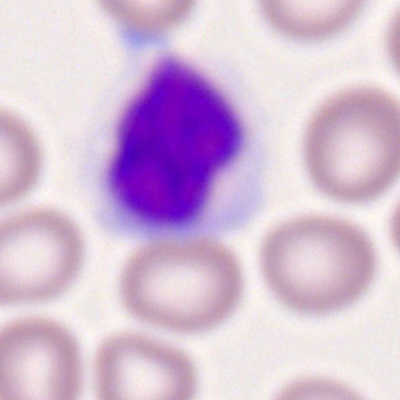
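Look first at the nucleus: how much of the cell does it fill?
Most of it; only a narrow rim of cytoplasm remains.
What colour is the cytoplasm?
Pale blue, with the rim wider on the right than the left.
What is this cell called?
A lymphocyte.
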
